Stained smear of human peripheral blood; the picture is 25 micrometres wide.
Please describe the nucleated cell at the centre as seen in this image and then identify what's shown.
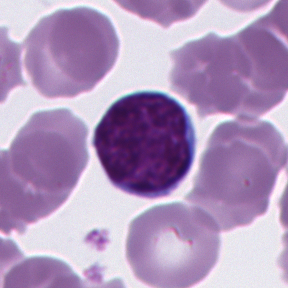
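Look at the nucleus first: it fills almost the whole cell, leaving only a very thin rim of cytoplasm. That rim is blue, and you can see it best along the lower right edge. You won't find any nucleoli, and the cell surface has no projections. This is a typical lymphocyte.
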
